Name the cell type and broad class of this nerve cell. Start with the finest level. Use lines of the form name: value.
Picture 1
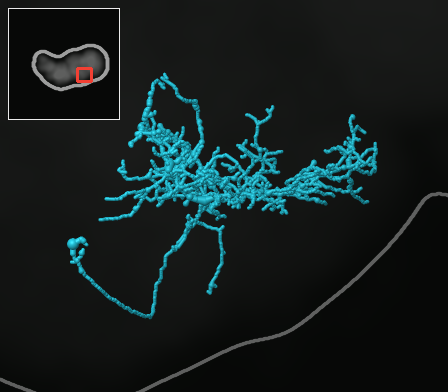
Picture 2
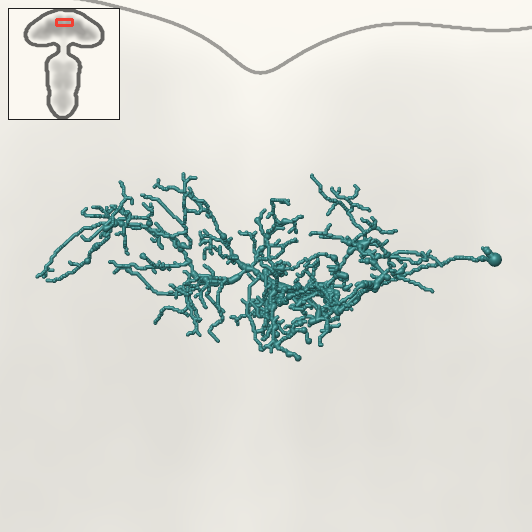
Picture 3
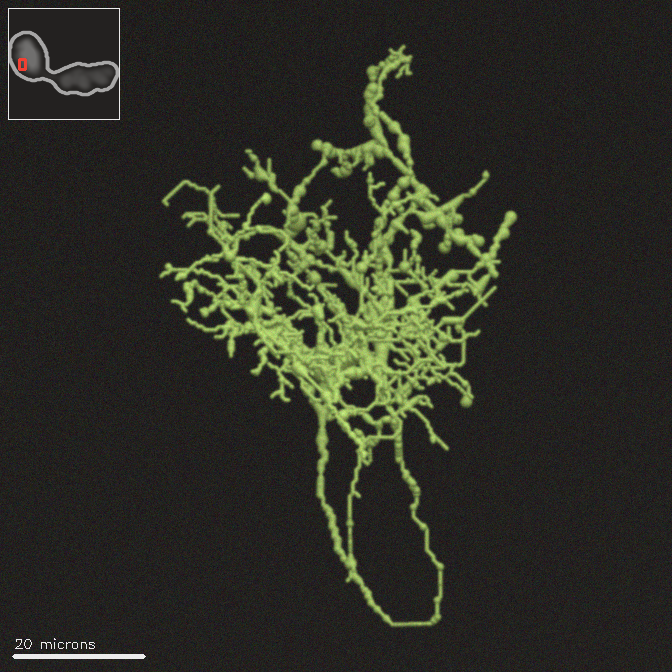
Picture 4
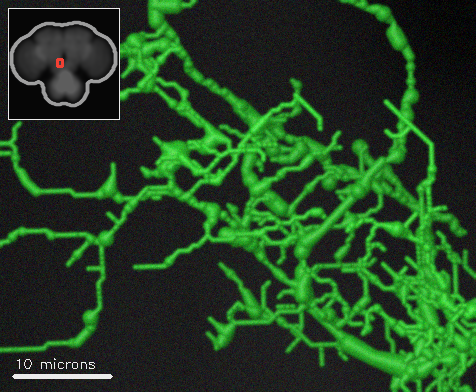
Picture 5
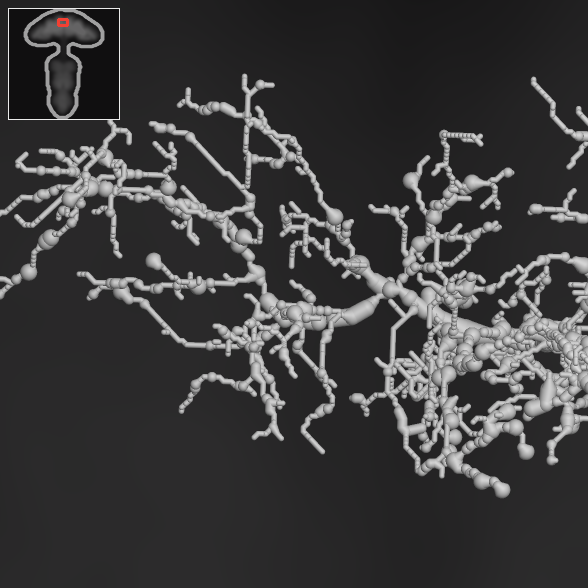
cell type: PRW057
broad class: central-brain intrinsic neuron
